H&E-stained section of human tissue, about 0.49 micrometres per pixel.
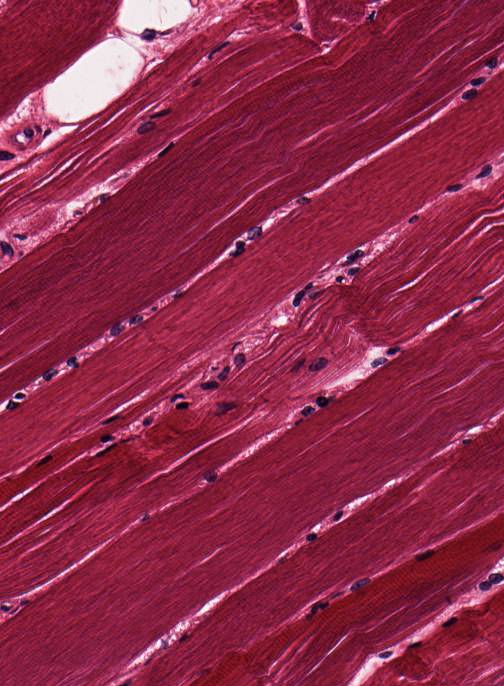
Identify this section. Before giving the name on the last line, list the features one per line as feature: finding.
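Arrangement: fibres parallel, in broad bands
Nuclei: dark, elongated, at fibre edges, not central
Cytoplasm: deep eosinophilic pink-red
Between fibres: thin pale connective tissue strands, small nuclei
Name: skeletal muscle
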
